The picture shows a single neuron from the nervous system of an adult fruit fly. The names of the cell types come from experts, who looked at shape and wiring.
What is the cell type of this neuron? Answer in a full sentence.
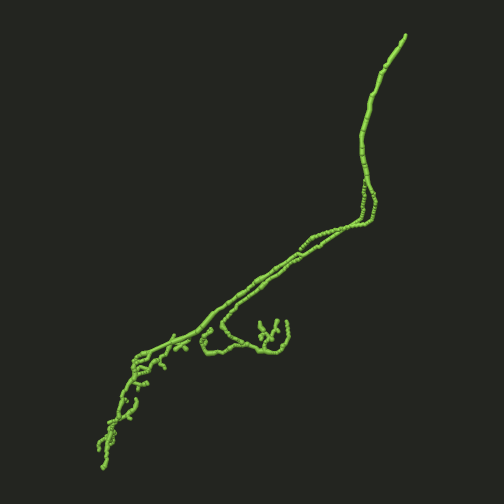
The cell type is SNta04.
